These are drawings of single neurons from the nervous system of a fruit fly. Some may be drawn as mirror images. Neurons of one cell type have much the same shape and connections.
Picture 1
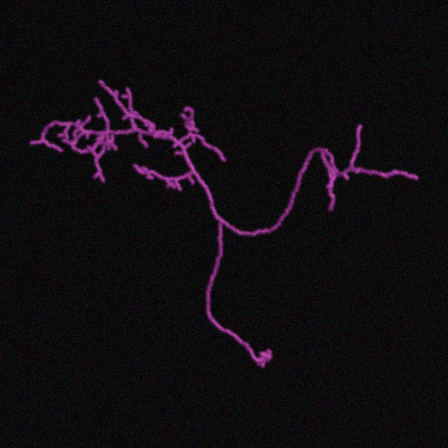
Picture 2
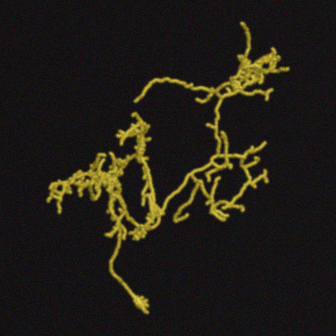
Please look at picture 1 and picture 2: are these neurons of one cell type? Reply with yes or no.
no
